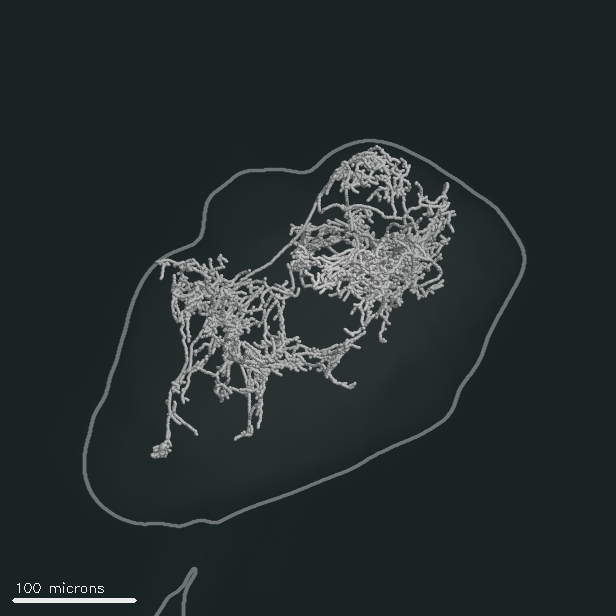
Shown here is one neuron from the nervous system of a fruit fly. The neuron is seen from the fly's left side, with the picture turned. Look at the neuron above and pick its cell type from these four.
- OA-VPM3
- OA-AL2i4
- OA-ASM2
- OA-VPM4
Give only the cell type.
OA-VPM4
